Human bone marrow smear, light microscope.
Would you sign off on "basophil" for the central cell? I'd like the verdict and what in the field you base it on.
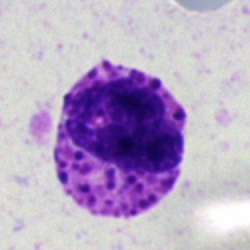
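Basophil is the right name for this cell. Dark granules lie along the edges of the nucleus.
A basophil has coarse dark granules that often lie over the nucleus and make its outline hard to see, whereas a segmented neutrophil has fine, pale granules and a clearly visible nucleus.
Dark granules at the nuclear border therefore favour basophil over segmented neutrophil. The nuclear chromatin stains dark purple and is dense. The outline is roughly oval, with a few slightly angular edges. A white glare patch lies at the lower right corner of the picture.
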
